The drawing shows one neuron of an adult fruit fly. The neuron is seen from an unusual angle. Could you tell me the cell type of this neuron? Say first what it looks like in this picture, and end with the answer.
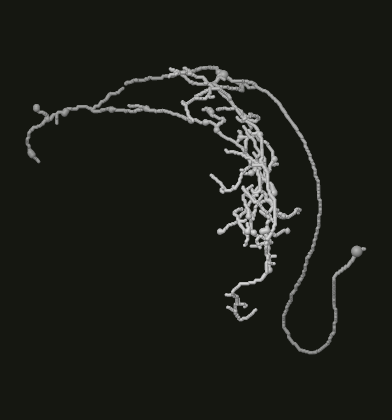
Its cell body lies on the right of the picture. Dozens of branch ends can be seen. It is a central-brain intrinsic neuron. It is of cell type CB1242.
